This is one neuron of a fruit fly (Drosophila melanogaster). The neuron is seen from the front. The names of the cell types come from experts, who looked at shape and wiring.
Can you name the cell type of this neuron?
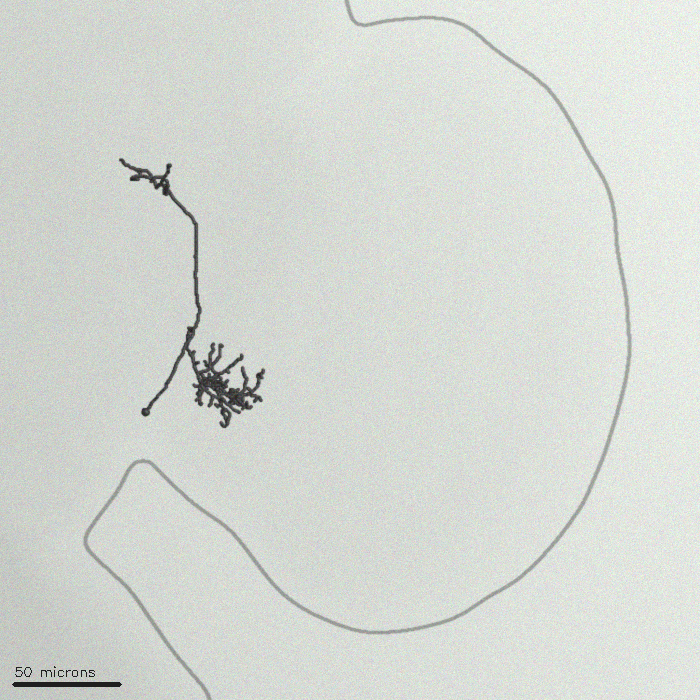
LC13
